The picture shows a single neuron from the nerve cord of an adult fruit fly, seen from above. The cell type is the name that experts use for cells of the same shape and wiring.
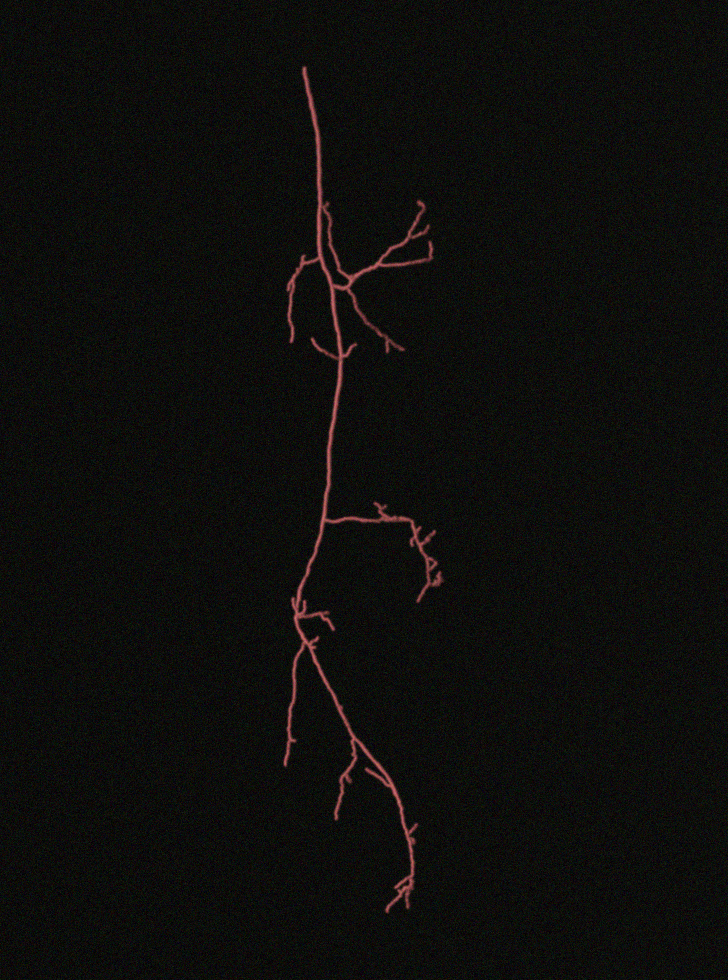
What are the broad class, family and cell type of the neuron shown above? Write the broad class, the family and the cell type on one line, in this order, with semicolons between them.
descending neuron; hemilineage WEDd1; DNa02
